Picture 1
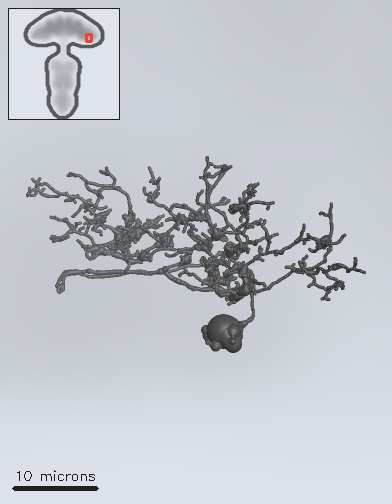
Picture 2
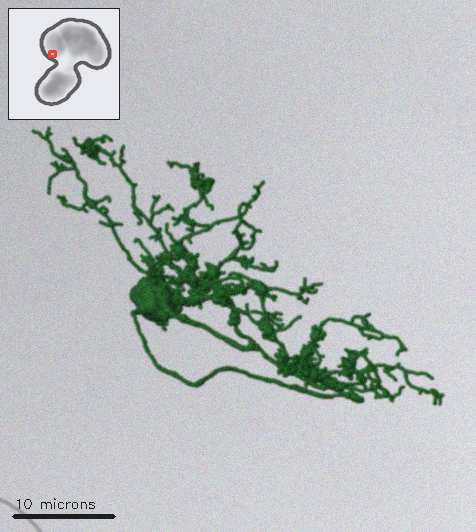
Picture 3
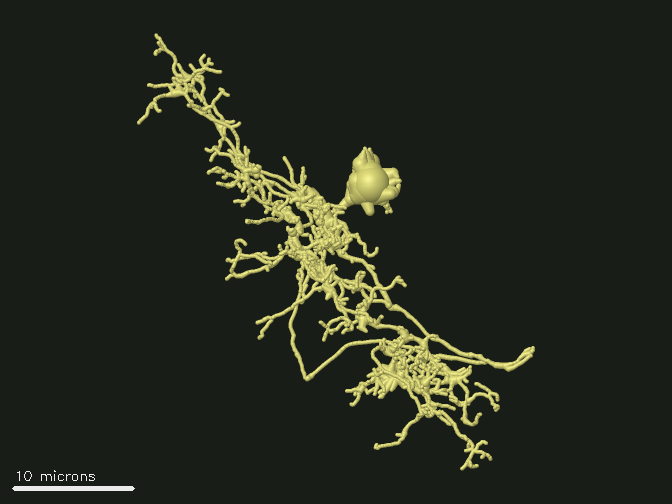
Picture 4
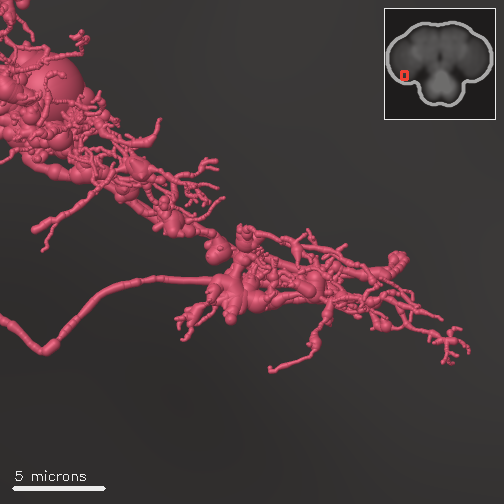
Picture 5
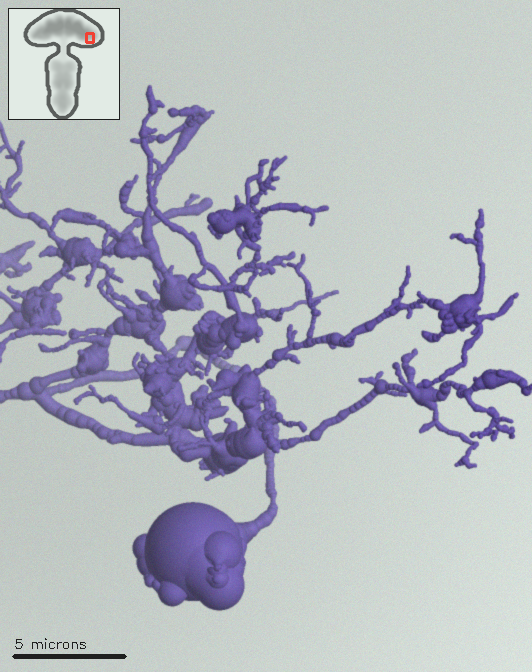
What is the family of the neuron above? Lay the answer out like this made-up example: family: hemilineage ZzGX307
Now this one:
family: Dm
